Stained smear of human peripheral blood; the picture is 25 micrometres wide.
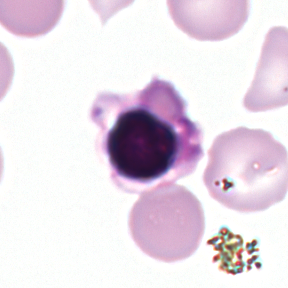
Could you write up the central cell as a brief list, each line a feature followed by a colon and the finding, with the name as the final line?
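Nucleus: see how very dark purple and dense it looks
Nucleoli: none visible, so don't search for them
Cytoplasm: widest above and to the right of the nucleus
Granules: no coarse ones in the cytoplasm
Name: normoblast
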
